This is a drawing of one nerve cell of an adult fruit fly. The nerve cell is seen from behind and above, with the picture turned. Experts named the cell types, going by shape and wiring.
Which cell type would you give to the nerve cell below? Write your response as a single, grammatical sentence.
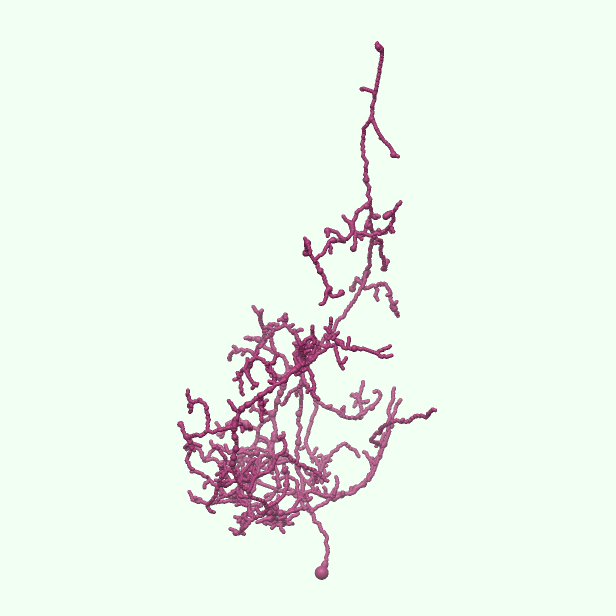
The cell type name for this nerve cell is CB3277.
